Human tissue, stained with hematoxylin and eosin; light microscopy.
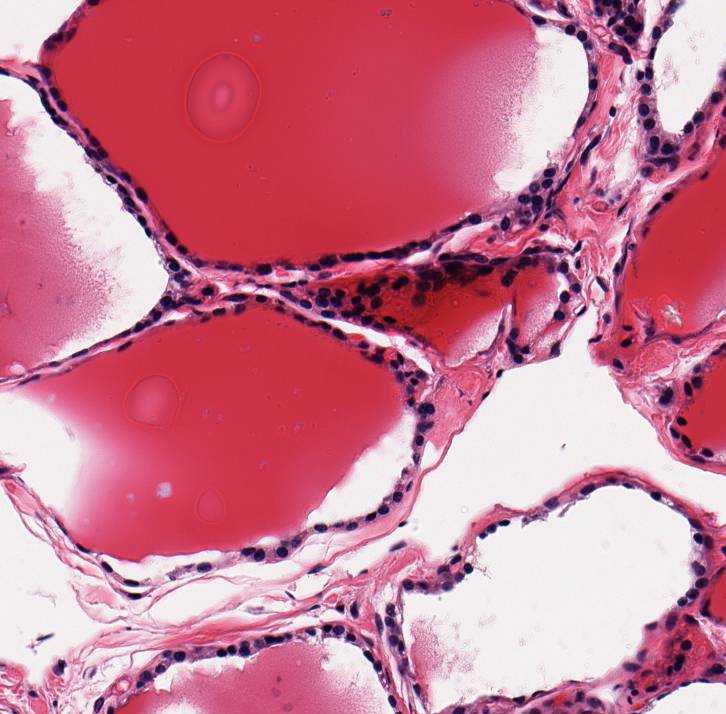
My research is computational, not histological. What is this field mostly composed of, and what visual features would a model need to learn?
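What fills this field is thyroid follicle, repeated many times. See how large follicles, rounded to angular and varying in size, pack closely, most of them filled with homogeneous, deep pink-red colloid.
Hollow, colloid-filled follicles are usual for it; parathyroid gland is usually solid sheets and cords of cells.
A single layer of flattened to low cuboidal cells lines each one, with small, dark, round-to-oval nuclei in one row.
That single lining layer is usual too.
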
